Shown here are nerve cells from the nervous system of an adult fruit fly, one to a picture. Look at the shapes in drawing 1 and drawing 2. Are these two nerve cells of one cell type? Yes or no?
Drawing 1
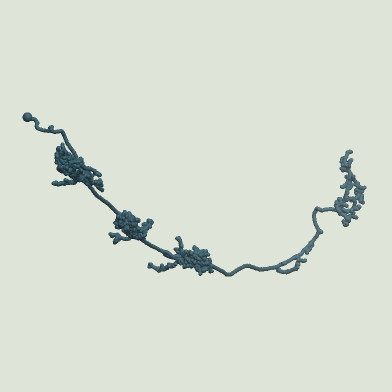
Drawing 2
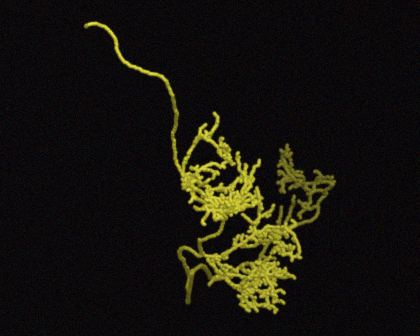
no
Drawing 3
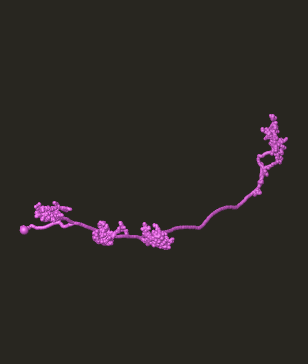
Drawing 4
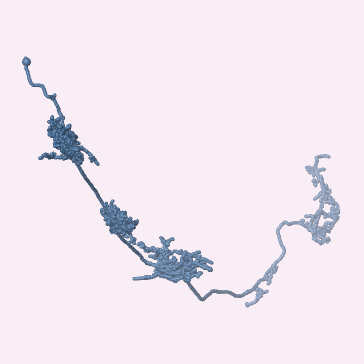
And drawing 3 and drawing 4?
yes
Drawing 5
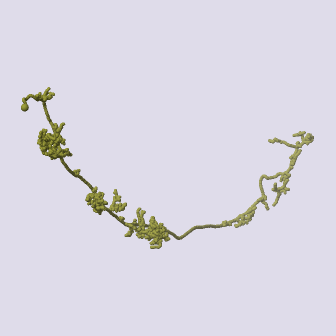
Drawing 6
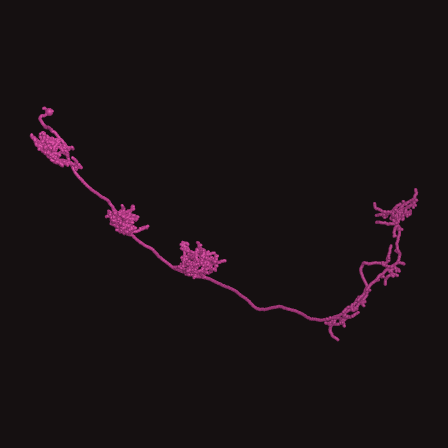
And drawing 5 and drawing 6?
yes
